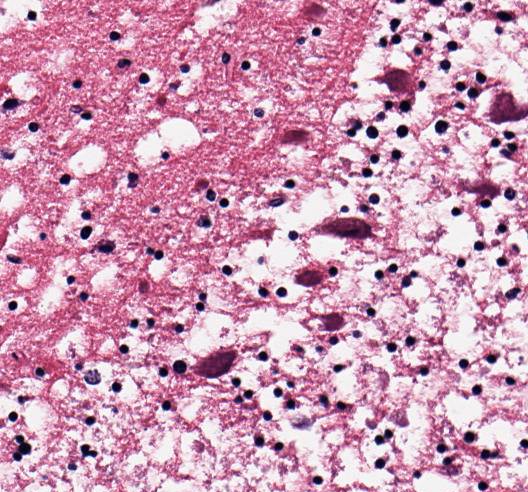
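Cerebellum. Small, round, dark-staining nuclei with no visible cytoplasm are densely scattered across the whole field, set in a pink, finely fibrillary neuropil rather than collagenous stroma. A few much larger neurons with angular, tapering cell bodies lie scattered through the centre and right. The right half is much more riddled with clear spaces than the upper left, where the pink background is more solid.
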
